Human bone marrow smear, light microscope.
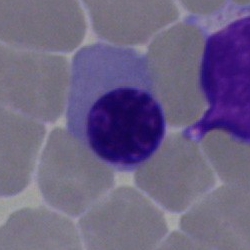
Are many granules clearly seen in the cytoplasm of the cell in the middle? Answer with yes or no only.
No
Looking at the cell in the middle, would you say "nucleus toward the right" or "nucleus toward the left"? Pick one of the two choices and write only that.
Nucleus toward the right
